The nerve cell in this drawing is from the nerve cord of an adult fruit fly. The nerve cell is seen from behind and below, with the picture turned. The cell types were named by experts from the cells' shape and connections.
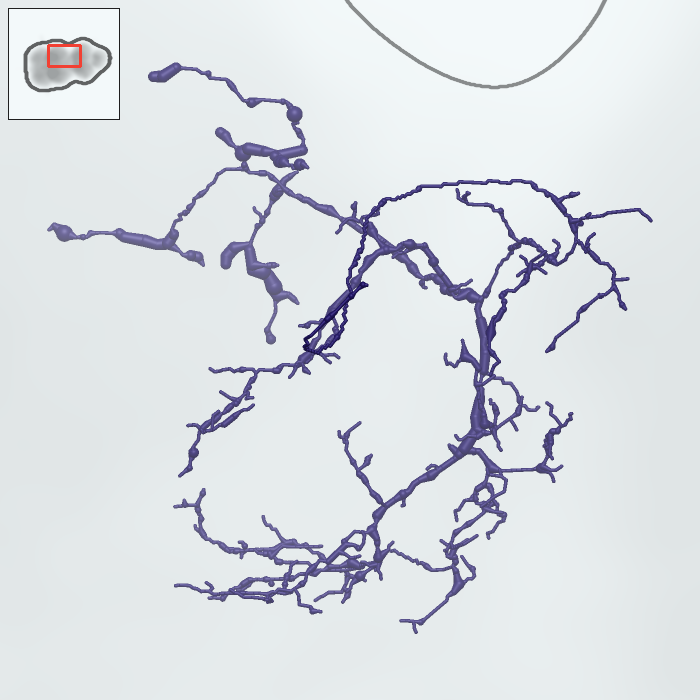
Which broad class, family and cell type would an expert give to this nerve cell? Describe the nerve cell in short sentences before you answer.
Dozens of branch ends can be seen. In this view it is about as wide as it is tall. This is a nerve-cord intrinsic neuron. The family is hemilineage 03B. The cell type is IN03B073.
